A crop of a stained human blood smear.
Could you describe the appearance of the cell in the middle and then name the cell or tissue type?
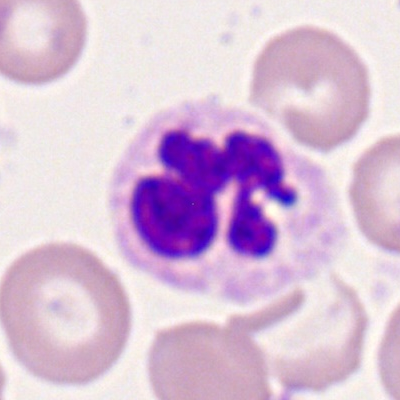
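The cell has a smooth outline that is roughly round. Its nucleus is divided into several separate lobes, and no nucleoli can be seen within it. Fine, faint lilac granules lie in the cytoplasm. The cell is a segmented neutrophil.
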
